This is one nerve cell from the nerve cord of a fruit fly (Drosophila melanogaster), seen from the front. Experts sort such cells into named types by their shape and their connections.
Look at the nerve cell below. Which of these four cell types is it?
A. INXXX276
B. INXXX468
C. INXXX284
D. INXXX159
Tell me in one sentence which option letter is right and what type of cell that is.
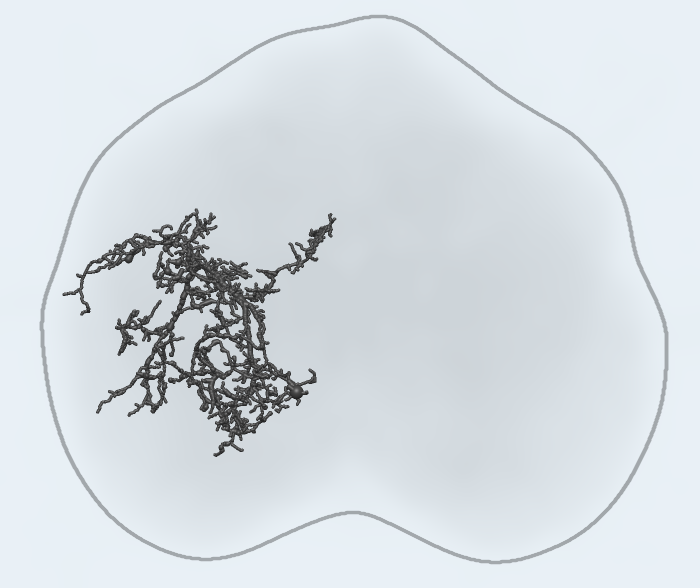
The neuron is INXXX468 in cell type, which is option B.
